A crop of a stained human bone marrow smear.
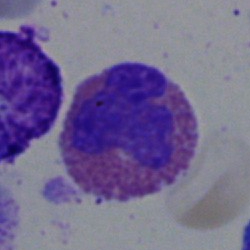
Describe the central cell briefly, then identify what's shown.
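Looking closely, I notice the nucleus sits in the upper part of the cell. Its outline seems irregular, with an indentation. The chromatin looks dark purple and condensed, and the cytoplasm has a pink-orange tone. So this is an eosinophil.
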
